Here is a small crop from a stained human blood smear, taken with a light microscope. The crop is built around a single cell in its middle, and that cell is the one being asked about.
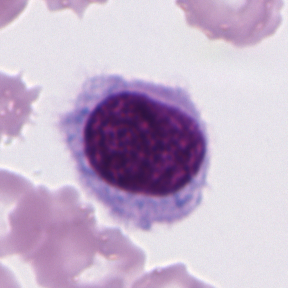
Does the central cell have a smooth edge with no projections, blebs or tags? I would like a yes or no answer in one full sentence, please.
No, the border of this cell is rough instead of smooth.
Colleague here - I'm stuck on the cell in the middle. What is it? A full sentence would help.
The central cell shown in this smear crop is a hairy cell.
